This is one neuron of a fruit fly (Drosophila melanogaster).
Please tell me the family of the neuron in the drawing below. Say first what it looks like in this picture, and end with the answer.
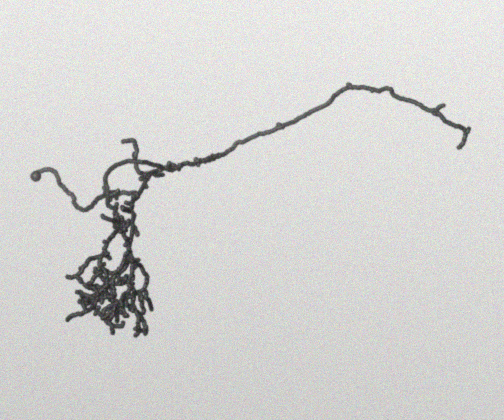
Its cell body lies on the left of the picture. As drawn here it is wider than it is tall. This is a central-brain intrinsic neuron. The family is hemilineage DL1_ventral.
